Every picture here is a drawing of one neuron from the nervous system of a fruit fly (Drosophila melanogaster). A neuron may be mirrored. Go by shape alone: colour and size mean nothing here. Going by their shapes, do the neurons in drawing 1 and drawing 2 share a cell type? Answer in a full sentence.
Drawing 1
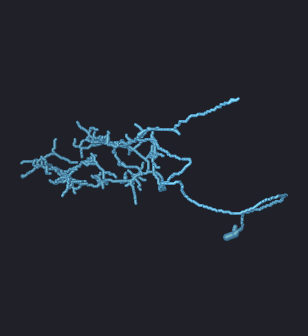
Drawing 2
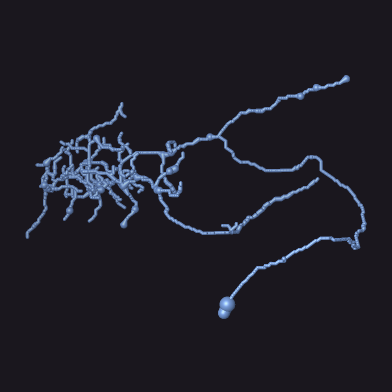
They are of different cell types.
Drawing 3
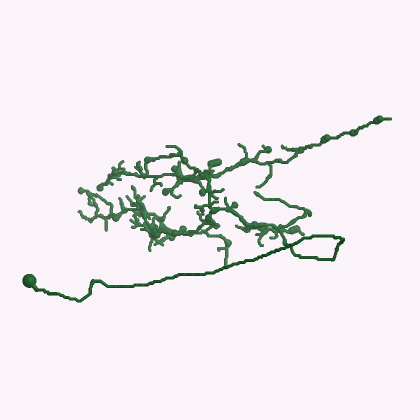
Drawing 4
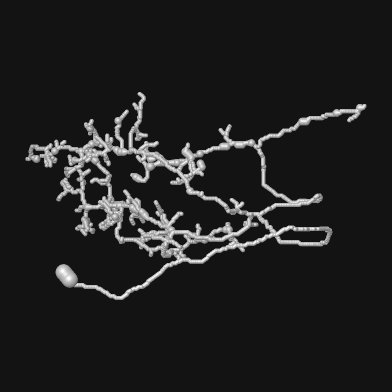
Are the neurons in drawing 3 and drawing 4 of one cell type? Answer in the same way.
They are of different cell types.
